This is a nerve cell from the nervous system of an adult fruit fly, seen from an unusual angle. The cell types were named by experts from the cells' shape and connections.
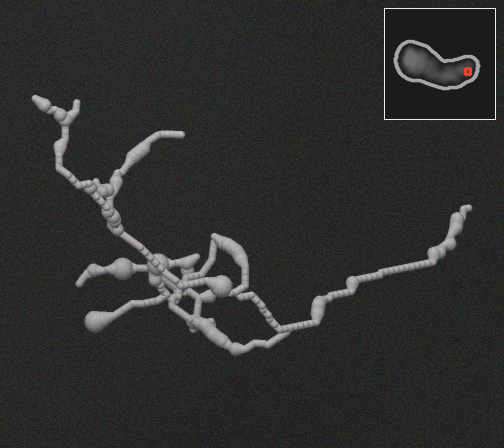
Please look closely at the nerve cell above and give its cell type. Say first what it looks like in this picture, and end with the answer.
No cell body is drawn. As drawn here it is wider than it is tall. This is a sensory neuron entering the nerve cord. The cell type is SNta21.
